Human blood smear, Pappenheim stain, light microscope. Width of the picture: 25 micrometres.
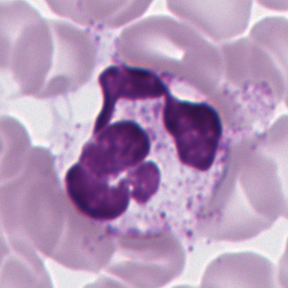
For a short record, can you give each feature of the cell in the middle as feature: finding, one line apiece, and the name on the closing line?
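Nucleus: divided into several separate lobes
Chromatin: dark purple, densely condensed
Cytoplasm: pale pinkish-lilac
Granules: many fine violet ones sprinkled in the cytoplasm
Name: segmented neutrophil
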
